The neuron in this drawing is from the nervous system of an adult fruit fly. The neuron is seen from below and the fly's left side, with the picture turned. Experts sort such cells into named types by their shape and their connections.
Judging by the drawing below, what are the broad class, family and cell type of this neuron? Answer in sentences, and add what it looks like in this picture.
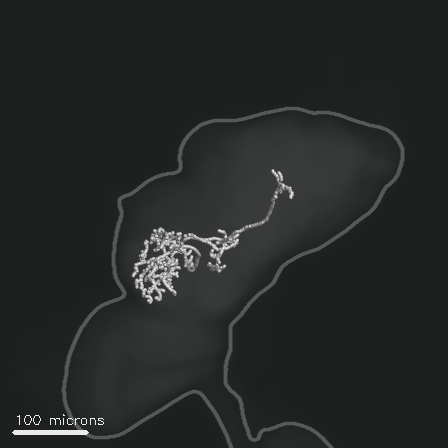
This is a central-brain intrinsic neuron. The family is hemilineage LHl2_ventral. It is of cell type AVLP064. It is in the brain and does not reach the nerve cord. From left to right in the picture it spans about 200 microns.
